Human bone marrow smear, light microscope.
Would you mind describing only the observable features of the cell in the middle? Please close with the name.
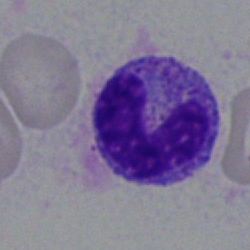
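The nucleus is bent into a horseshoe shape, open towards the top. No nucleoli are visible within it. Pale lilac cytoplasm fills the notch of the nucleus and contains no vacuoles. The cell is a band neutrophil.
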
